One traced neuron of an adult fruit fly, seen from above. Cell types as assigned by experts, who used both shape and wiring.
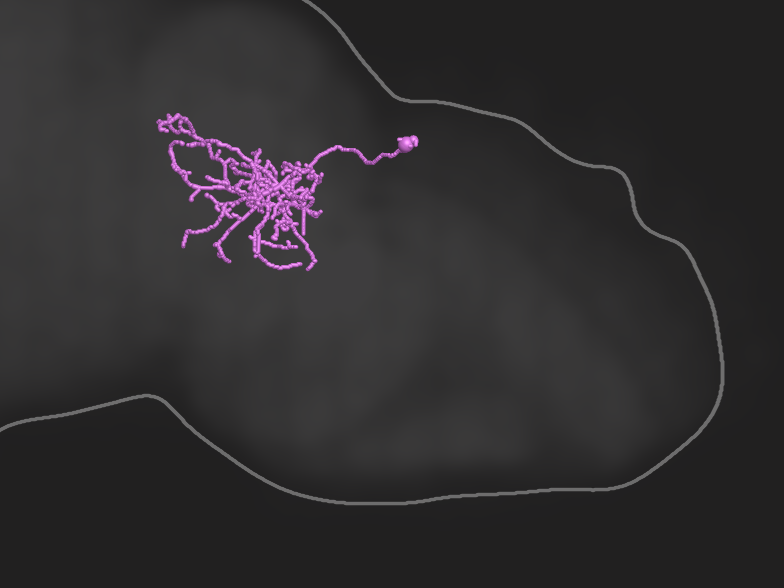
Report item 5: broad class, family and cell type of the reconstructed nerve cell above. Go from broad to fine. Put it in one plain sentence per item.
A central-brain intrinsic neuron of hemilineage VLPl4_dorsal, type AVLP013.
